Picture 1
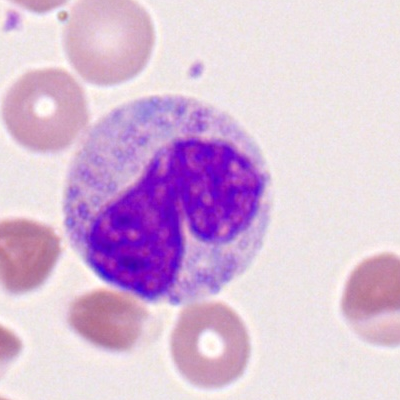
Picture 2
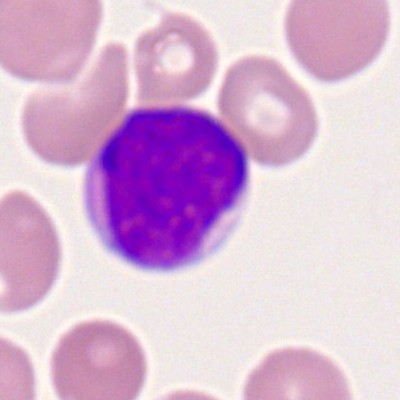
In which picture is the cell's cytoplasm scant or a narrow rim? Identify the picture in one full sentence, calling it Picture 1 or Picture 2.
What picture 2 shows is a cell with scant cytoplasm.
